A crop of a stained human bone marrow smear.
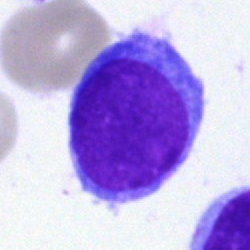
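Blast, middle of the marrow smear field. Nucleus off-centre to the left; widest cytoplasm band at upper right. Chromatin finely granular, fairly evenly purple. Cytoplasm a narrow deep-blue rim. Edge ragged, small irregular projections top and bottom.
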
